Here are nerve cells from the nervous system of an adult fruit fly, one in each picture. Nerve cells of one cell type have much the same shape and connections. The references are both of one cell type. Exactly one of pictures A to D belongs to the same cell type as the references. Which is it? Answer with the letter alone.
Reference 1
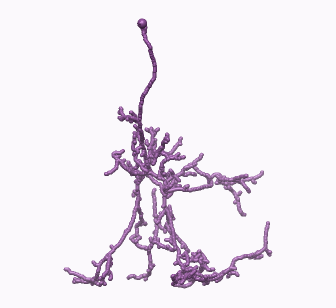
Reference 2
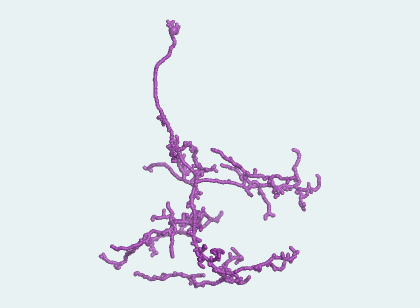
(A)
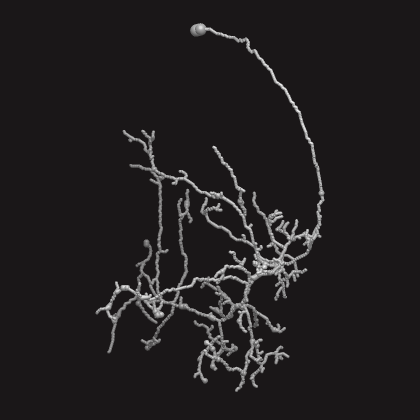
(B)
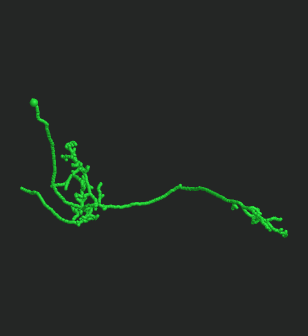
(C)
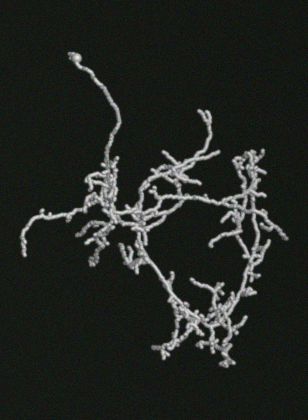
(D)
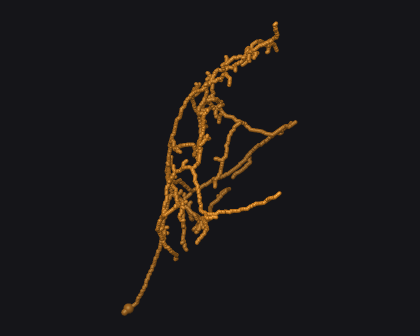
C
